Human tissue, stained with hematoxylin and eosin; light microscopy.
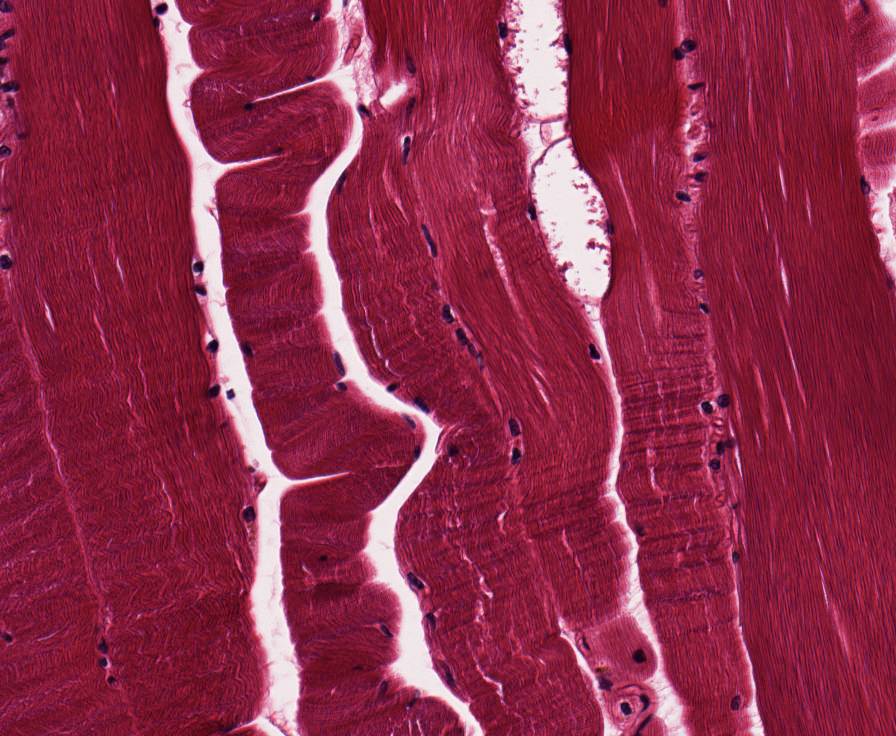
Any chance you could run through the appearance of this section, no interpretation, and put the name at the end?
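Long muscle fibres side by side across the whole field, running roughly top to bottom. Fine striations across the fibre width, clearest in fibres right of centre. Nuclei small, dark, elongated, at the fibre edges. Fibres run as separate strands, no branching into one another. Tissue: skeletal muscle.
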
